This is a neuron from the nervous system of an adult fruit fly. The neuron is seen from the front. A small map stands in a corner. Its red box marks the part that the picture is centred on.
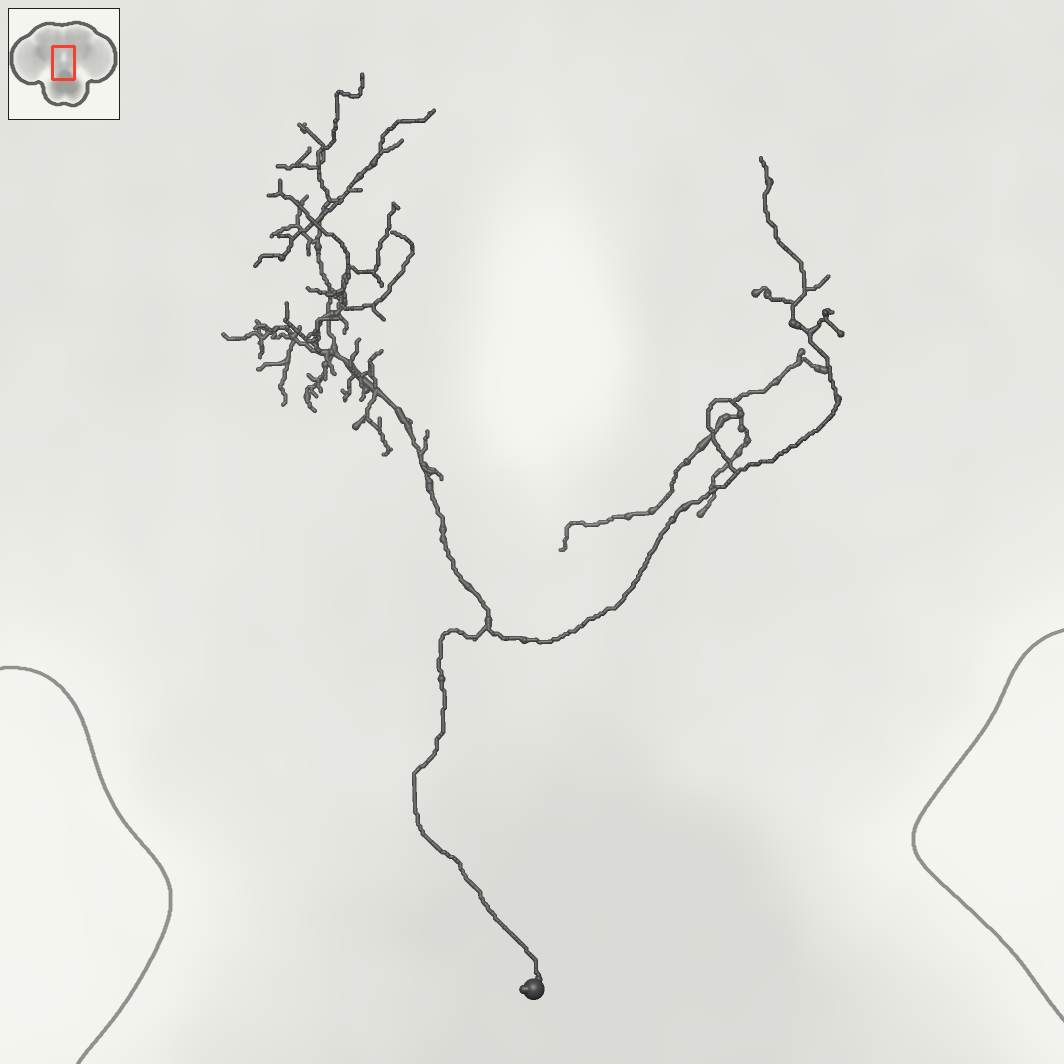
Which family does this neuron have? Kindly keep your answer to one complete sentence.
When grouped by family, this neuron is hemilineage LB3.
